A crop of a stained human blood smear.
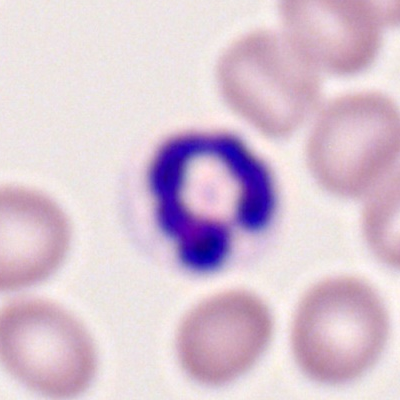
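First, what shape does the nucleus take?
It forms a nearly closed ring around a pale central area; the ring is knobbly, with its darkest, bulkiest part at the bottom.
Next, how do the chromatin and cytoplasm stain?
The chromatin is dense and dark purple-blue, while the cytoplasm is pale pinkish-lilac.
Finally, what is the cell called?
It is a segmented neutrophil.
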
